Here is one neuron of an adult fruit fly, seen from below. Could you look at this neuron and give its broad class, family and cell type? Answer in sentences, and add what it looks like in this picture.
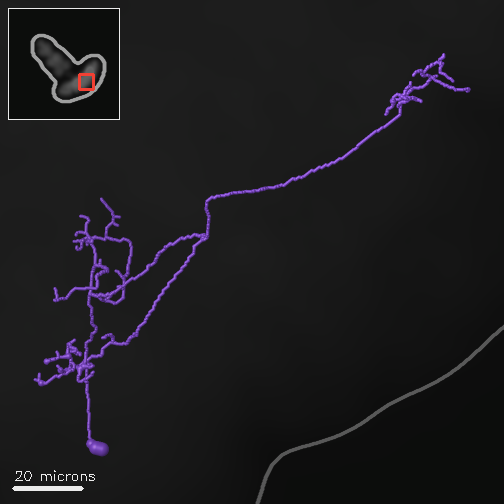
It is a central-brain intrinsic neuron. The name of its family is class DAN. Its cell type is PAM14. The cell body can be seen at the lower left of the picture. From left to right in the picture it spans about 130 microns.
